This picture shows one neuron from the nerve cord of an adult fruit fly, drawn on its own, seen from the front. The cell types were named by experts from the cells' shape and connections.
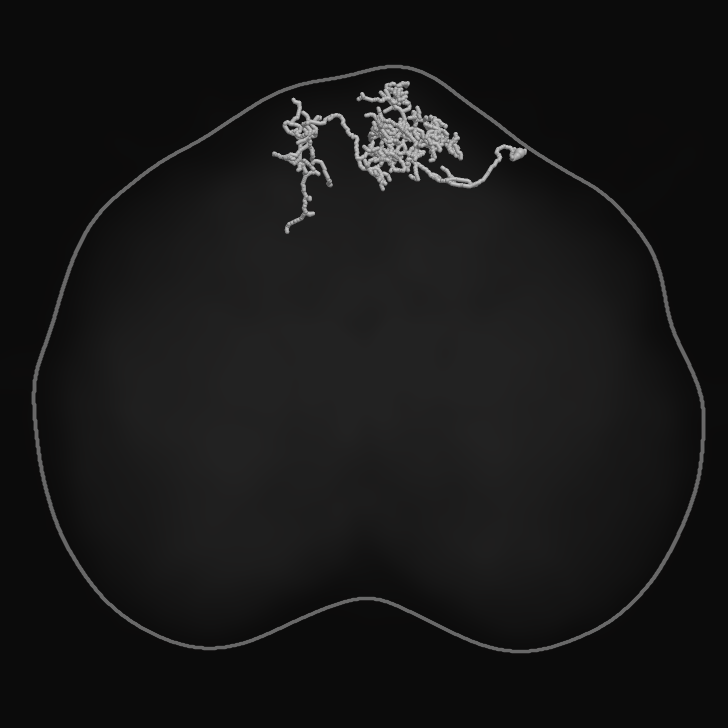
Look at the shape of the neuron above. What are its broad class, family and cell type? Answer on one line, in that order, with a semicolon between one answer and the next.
nerve-cord intrinsic neuron; hemilineage 06A; IN06A134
